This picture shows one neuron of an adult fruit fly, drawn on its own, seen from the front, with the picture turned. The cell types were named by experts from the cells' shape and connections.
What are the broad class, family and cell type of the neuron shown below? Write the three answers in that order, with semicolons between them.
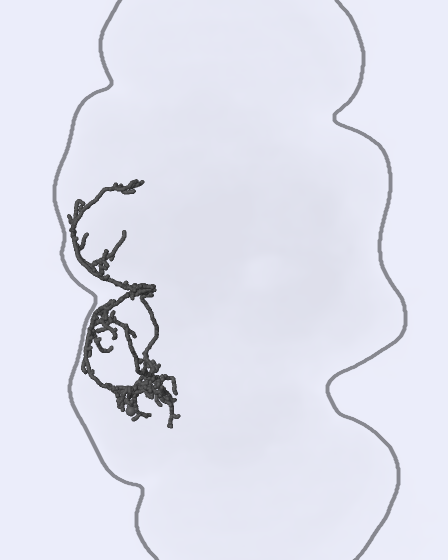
central-brain intrinsic neuron; hemilineage SMPpv2_dorsal; SMP276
